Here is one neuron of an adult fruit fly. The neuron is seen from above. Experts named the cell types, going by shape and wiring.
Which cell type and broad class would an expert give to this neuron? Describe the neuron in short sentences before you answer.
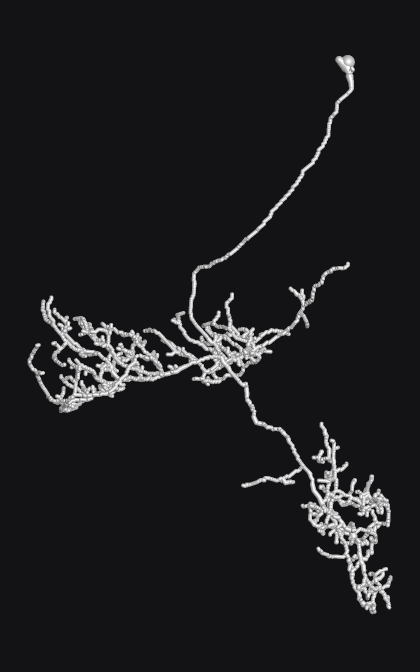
Its cell body lies at the upper right of the picture. The picture shows dozens of branch ends. The cell type is LAL162. It is a central-brain intrinsic neuron.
